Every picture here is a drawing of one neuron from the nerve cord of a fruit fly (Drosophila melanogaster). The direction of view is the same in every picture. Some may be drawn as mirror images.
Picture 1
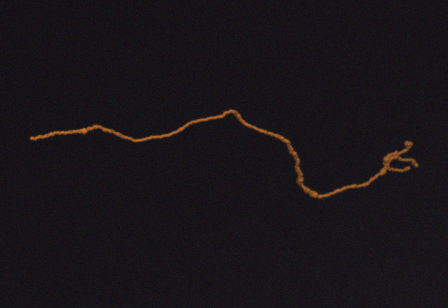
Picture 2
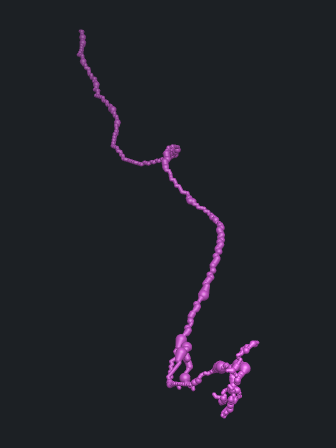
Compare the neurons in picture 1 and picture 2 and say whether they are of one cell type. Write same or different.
same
